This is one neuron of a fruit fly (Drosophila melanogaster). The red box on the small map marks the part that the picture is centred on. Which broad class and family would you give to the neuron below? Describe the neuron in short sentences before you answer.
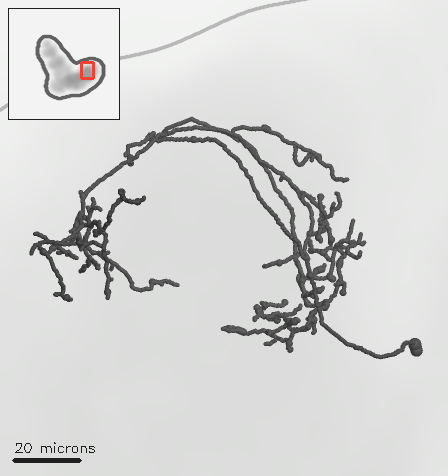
Its cell body lies at the lower right of the picture. By the scale bar it is about 120 microns wide in this view. The picture shows dozens of branch ends. This is a central-brain intrinsic neuron. The family is hemilineage SLPal5.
